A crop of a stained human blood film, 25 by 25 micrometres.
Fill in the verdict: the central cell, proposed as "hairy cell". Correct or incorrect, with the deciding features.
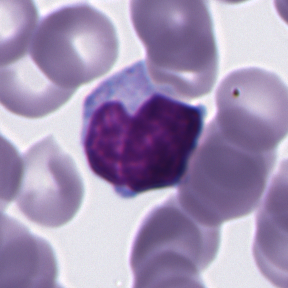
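Look first at how much of the cell the nucleus takes up: it fills most of it.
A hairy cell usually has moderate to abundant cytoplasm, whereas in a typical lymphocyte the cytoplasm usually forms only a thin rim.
So hairy cell doesn't fit; this is a typical lymphocyte. No nucleoli are visible, which would suit either name.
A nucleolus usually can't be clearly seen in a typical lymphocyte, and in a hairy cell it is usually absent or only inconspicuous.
The nucleus, notched at its upper edge, holds dark purple, coarsely clumped chromatin, the cytoplasm is pale blue-grey, and the outline is angular rather than round.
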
